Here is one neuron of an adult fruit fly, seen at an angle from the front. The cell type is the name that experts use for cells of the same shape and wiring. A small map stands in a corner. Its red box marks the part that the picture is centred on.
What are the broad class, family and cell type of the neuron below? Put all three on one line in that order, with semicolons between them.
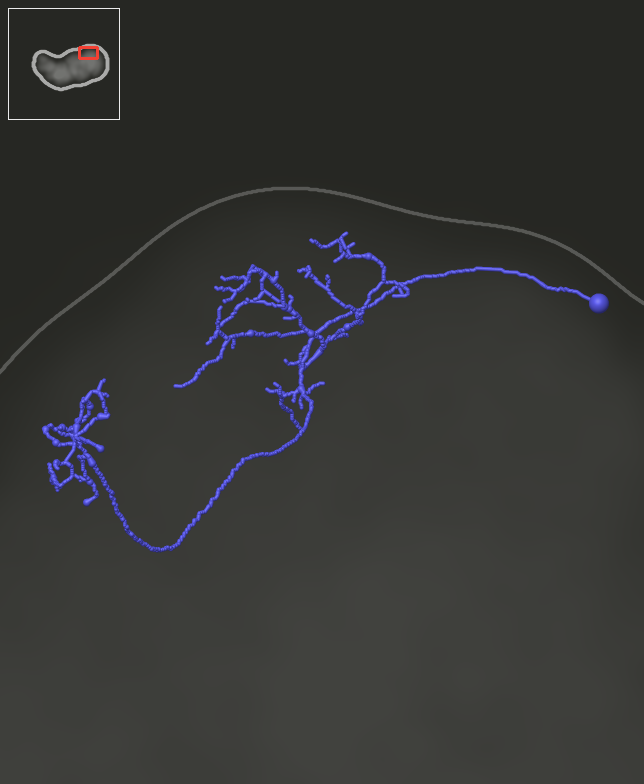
central-brain intrinsic neuron; hemilineage SLPpl1; CB3252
